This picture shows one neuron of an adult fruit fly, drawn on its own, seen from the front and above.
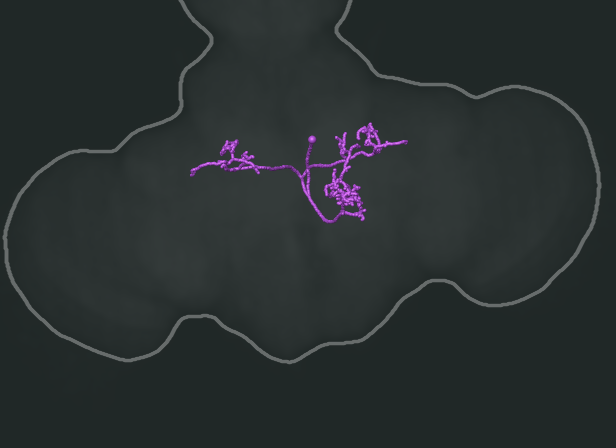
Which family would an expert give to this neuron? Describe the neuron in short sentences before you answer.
As drawn here it is wider than it is tall. It is a central-brain intrinsic neuron. The family is hemilineage DM1_antero_dorsal.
